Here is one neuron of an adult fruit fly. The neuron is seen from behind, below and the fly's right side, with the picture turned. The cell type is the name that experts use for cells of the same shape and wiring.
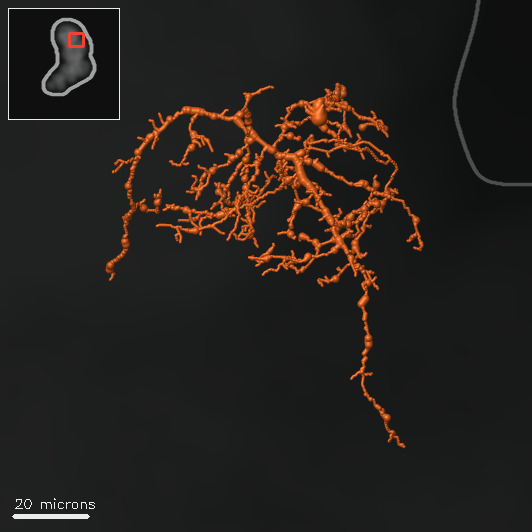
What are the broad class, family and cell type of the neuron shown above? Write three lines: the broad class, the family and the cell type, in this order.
central-brain intrinsic neuron
hemilineage WEDa1
CB3024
